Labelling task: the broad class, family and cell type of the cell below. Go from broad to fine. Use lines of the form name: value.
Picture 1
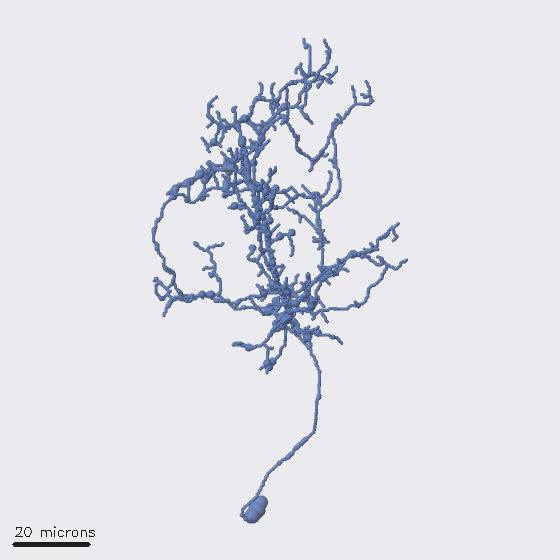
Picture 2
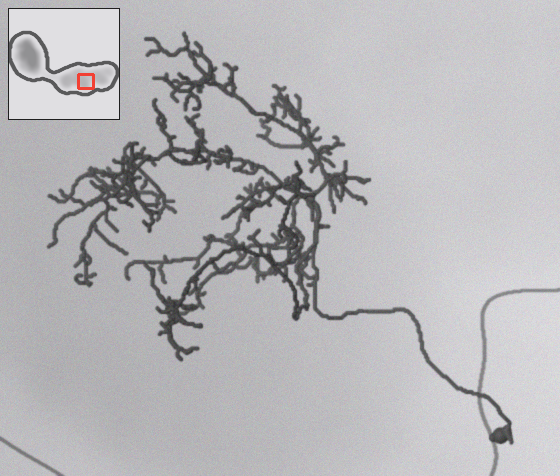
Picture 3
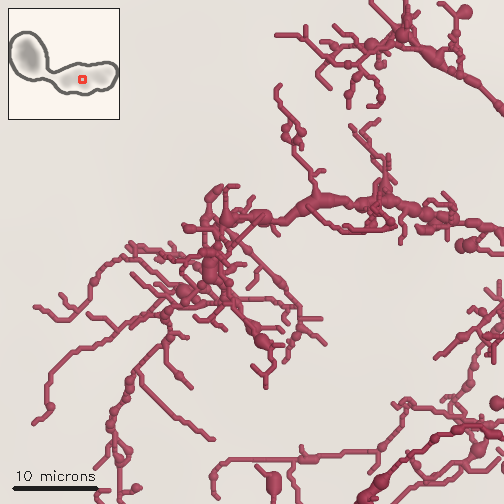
broad class: nerve-cord intrinsic neuron
family: hemilineage 20A.22A
cell type: IN20A.22A024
